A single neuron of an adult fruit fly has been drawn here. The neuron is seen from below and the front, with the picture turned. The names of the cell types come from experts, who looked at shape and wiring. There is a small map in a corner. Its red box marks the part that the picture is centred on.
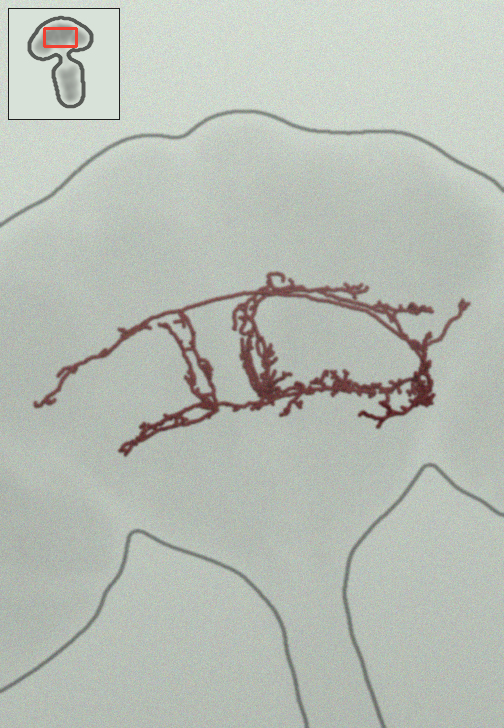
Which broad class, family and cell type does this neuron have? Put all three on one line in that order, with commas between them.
central-brain intrinsic neuron, hemilineage SLPp&v1_ventral, ATL021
